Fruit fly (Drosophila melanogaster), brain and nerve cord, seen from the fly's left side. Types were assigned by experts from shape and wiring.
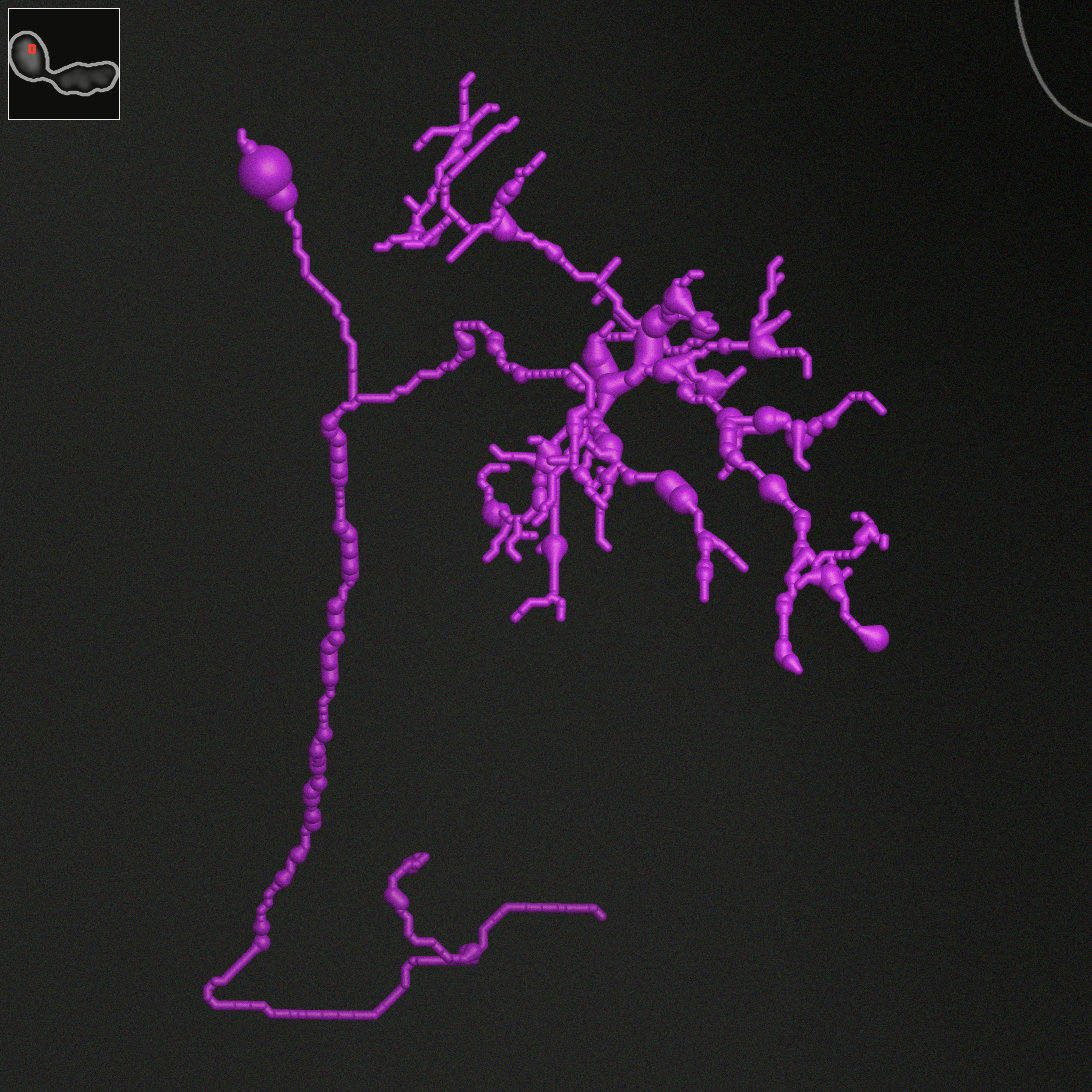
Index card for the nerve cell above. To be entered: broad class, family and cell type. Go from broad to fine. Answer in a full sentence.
An optic-lobe intrinsic neuron of the MeLo family, type MeLo6.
